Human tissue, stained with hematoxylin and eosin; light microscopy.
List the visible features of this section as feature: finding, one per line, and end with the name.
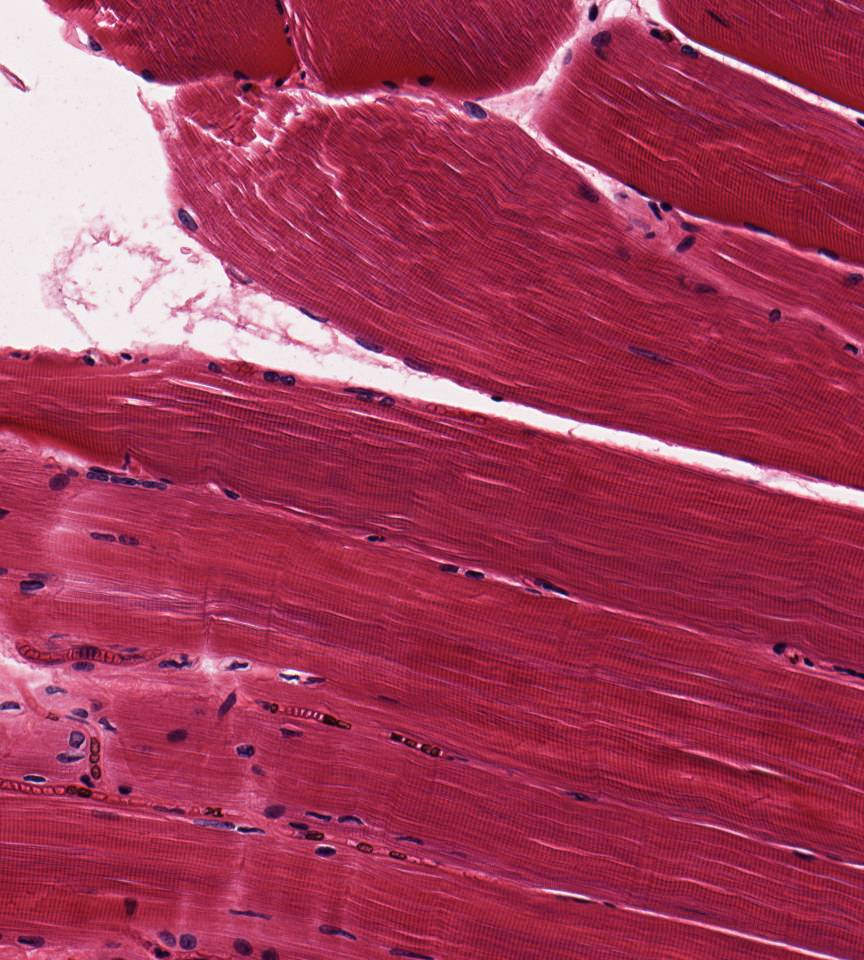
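Striations: fine, transverse, across the fibres throughout
Nuclei: flattened, elongated, at fibre edges, not central
Cytoplasm: deeply, evenly eosinophilic, strong pink-red
Capillaries: single rows of red blood cells, between fibres, lower left
Name: skeletal muscle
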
